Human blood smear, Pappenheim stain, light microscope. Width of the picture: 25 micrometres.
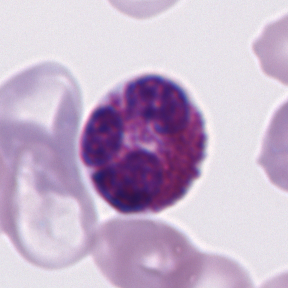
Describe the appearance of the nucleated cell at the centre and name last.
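Several rounded nuclear lobes, staining dark purple, are grouped around a paler central area. Reddish-purple granules pack the cytoplasm. The cell is an eosinophil.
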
